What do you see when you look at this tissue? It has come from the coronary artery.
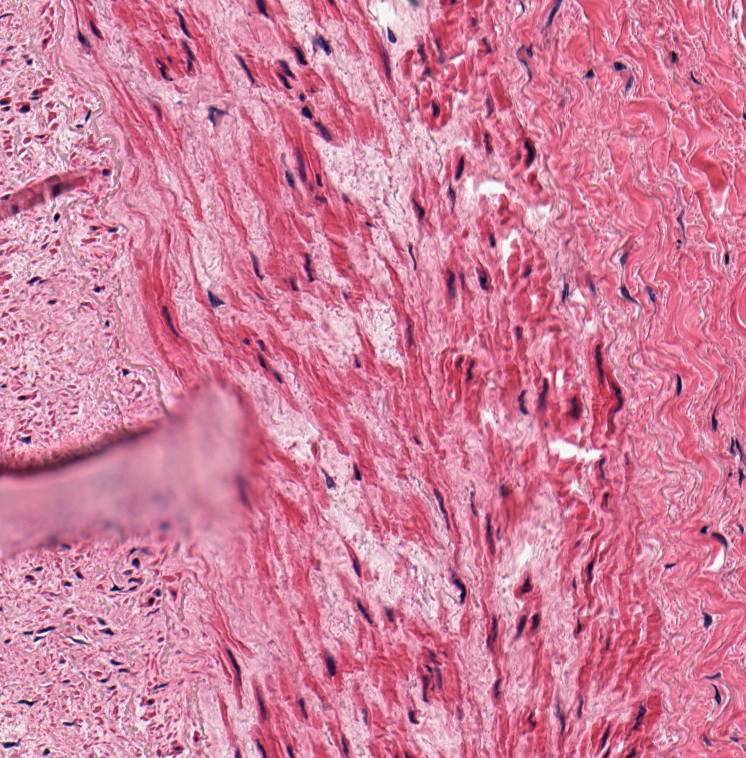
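Look first at the broad band of deep red fibre bundles running from top to bottom through the centre of the field, with paler tissue on either side. Between those red bundles you can see pale, loose, wispy stroma. Within the bundles, notice the nuclei: elongated and dark blue. Now move to the right side, which is made of wavy pink collagen fibres with few nuclei.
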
